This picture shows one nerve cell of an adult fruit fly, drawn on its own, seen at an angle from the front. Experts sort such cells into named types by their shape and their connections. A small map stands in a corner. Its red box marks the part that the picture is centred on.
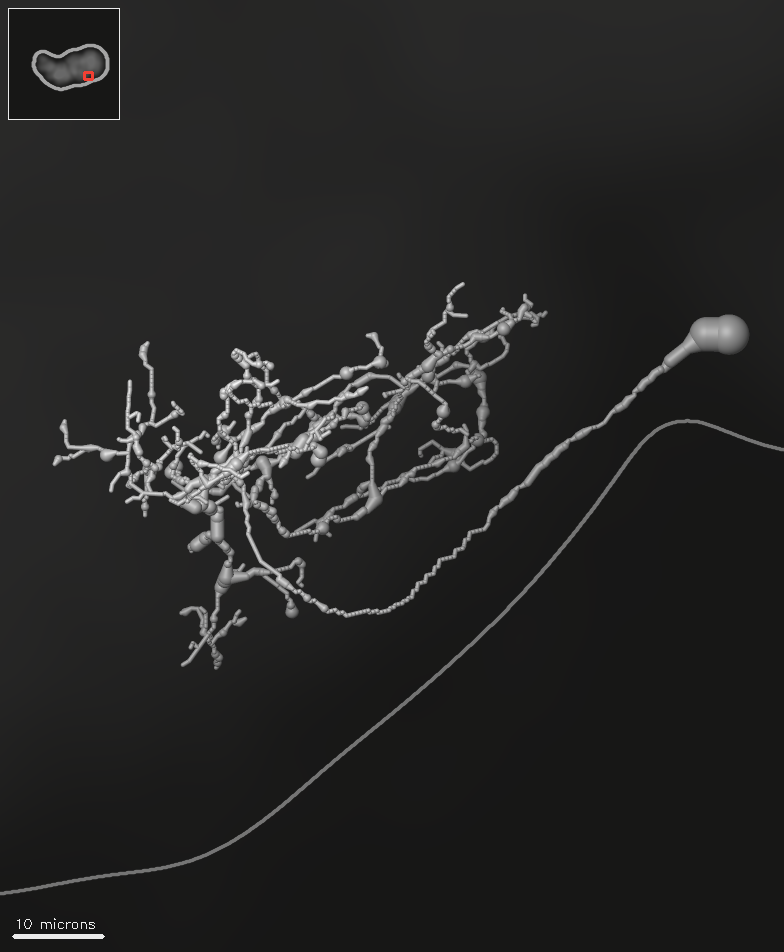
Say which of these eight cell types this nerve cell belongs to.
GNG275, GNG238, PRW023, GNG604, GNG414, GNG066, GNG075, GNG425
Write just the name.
GNG604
